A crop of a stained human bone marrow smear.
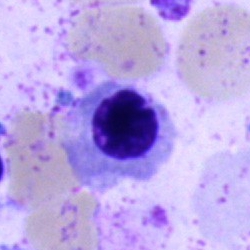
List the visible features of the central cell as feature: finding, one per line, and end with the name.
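Chromatin: dark purple, dense
Nucleoli: none seen
Cytoplasm: moderate rim, all sides of nucleus
Granules: none distinct
Cell type: erythroblast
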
